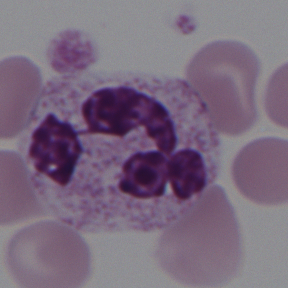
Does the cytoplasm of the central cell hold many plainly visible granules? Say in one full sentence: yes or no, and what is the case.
Yes, granules are visible in large numbers in its cytoplasm.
